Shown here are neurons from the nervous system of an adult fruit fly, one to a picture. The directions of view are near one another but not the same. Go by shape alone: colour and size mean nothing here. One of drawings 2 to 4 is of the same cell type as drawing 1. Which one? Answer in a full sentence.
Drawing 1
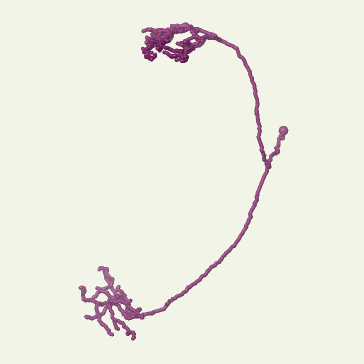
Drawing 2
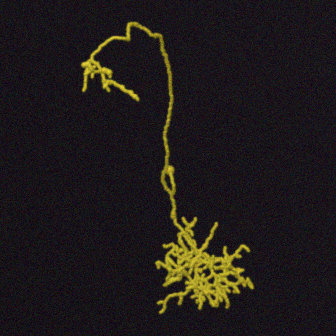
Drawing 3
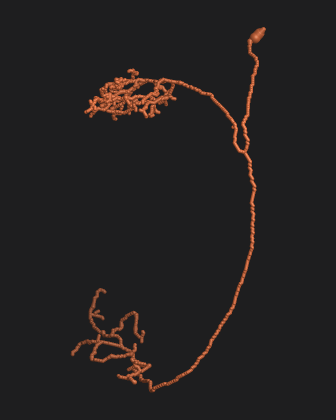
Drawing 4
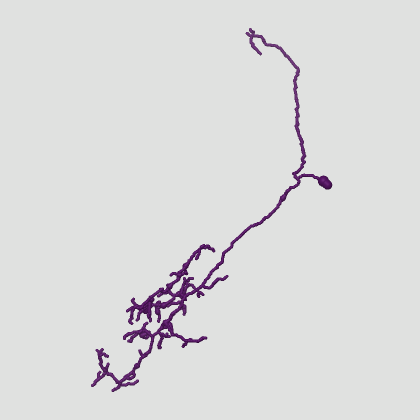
Drawing 3 is of the same cell type.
